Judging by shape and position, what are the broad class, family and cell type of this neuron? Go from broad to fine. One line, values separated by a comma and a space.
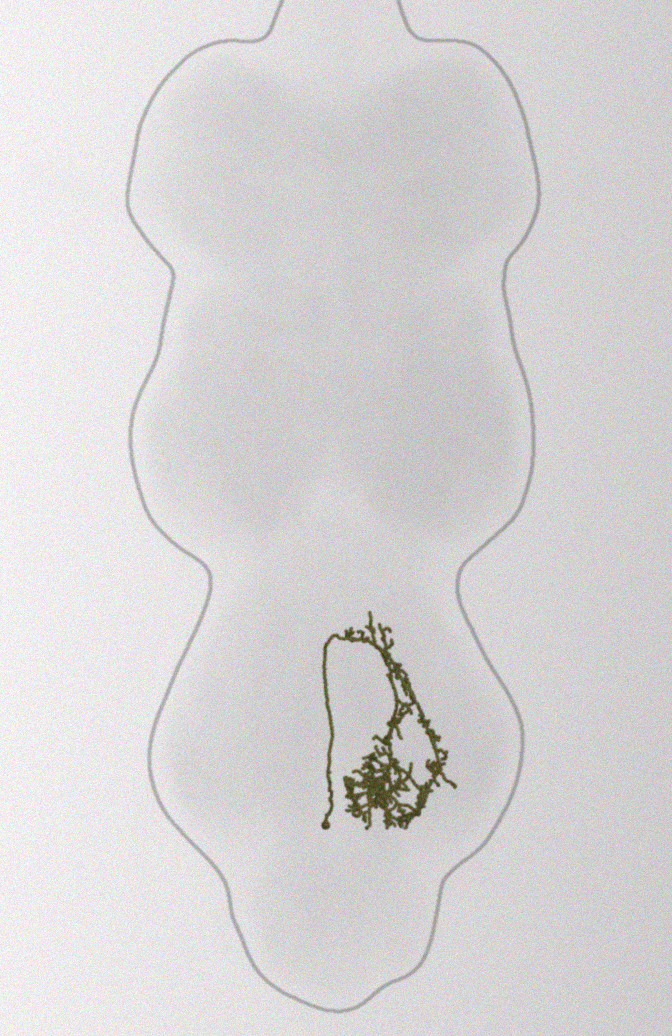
nerve-cord intrinsic neuron, hemilineage 12B, IN12B022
